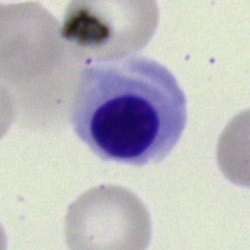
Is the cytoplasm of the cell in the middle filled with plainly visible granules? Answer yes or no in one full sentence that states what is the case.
No, there are no visible granules in its cytoplasm.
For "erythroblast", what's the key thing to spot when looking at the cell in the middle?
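This cell is an erythroblast. What goes with it: the chromatin is dense and dark purple throughout the nucleus.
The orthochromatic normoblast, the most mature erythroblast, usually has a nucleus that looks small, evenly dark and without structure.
What fits less well: the nucleus lies off-centre, toward the lower left of the cell.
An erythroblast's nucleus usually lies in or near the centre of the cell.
The outline is roughly round with a slightly uneven edge, and a moderate rim of pale lavender-blue cytoplasm surrounds the nucleus, widest toward the upper right.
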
